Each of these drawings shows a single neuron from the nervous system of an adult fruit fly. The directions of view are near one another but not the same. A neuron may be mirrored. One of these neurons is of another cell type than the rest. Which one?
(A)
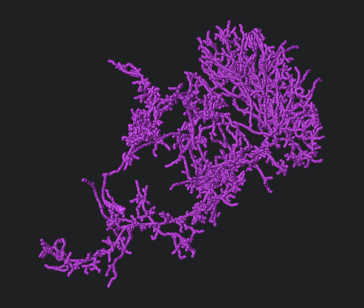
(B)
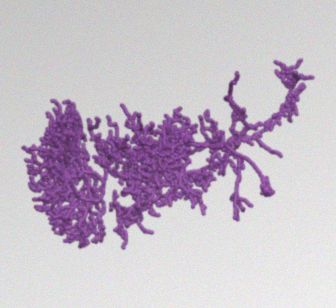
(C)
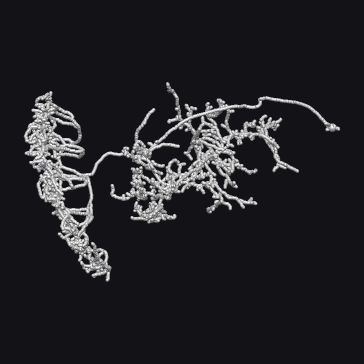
C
